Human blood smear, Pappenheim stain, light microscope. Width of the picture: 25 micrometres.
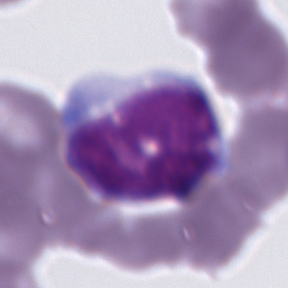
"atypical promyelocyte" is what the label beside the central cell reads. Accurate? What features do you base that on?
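The name that fits this cell is myeloblast, not atypical promyelocyte. The deciding feature is the cytoplasm: no distinct granules are seen in it, which speaks for myeloblast and against atypical promyelocyte.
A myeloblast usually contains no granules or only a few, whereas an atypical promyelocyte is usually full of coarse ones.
The cytoplasm is pale blue, and the chromatin stains a deep reddish purple. The cell outline is irregular and somewhat angular, and the nucleus measures about 13 by 10 micrometres. Red cells press against the cell on its left, right and lower sides.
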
